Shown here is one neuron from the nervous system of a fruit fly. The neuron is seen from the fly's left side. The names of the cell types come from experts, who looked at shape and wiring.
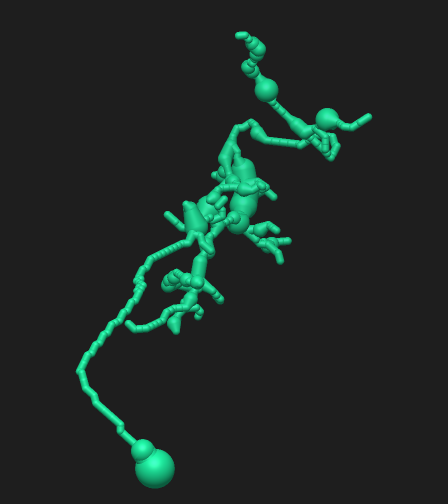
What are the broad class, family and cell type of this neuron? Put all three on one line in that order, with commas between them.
optic-lobe intrinsic neuron, Dm, Dm2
